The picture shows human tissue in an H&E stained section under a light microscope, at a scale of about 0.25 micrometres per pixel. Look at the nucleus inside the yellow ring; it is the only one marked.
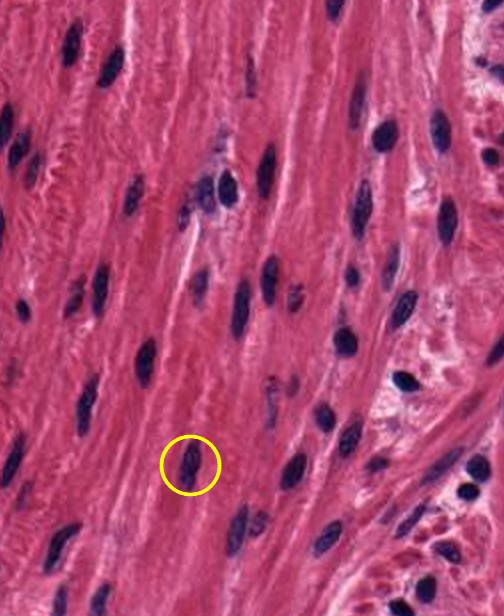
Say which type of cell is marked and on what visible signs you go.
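The marked cell is a smooth muscle cell. The nucleus is elongated and oval, narrowing toward both ends. The cytoplasm around the nucleus is pink and streaked lengthwise, with no clear boundary separating it from the neighbouring fibres. The cell lies within a sheet of parallel elongated fibres, with its nucleus's long axis running in the same direction as they do.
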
